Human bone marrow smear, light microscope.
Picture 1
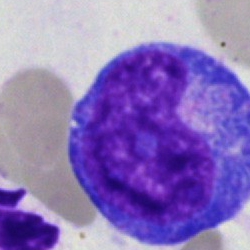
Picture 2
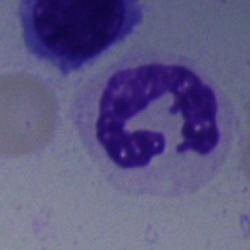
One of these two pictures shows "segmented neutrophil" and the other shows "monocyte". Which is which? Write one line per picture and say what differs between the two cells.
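Picture 1 – monocyte. The nucleus fills most of the cell and sits toward the left.
Picture 2 – segmented neutrophil. The cytoplasm is abundant and pale lilac-grey.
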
